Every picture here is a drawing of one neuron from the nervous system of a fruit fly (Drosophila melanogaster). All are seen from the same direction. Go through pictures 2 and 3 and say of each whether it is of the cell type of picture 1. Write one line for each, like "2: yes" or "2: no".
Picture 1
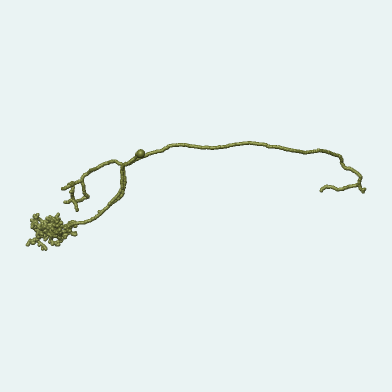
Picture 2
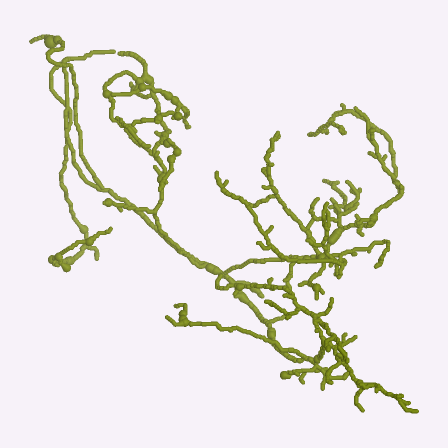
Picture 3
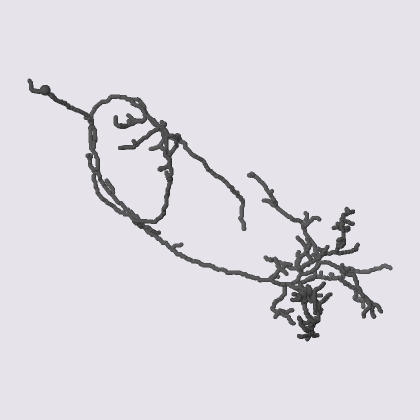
2: no
3: no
